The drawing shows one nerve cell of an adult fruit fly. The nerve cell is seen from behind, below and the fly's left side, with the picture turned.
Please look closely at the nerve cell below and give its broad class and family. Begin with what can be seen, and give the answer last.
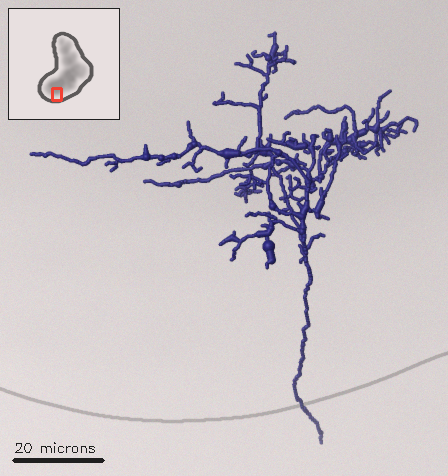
The cell body is in the middle of the picture. By the scale bar it is about 95 microns tall in this view. Dozens of branch ends can be seen. This is an optic-lobe intrinsic neuron. Its family is Lawf.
